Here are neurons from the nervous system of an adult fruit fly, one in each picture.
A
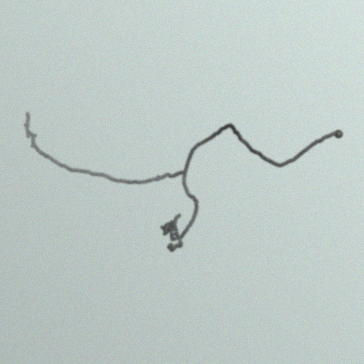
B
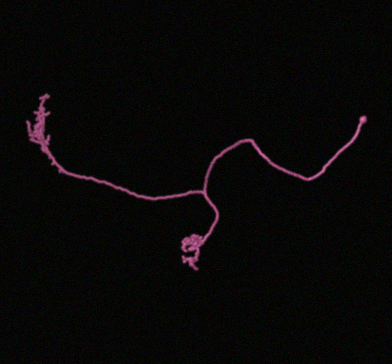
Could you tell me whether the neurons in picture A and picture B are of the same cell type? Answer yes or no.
no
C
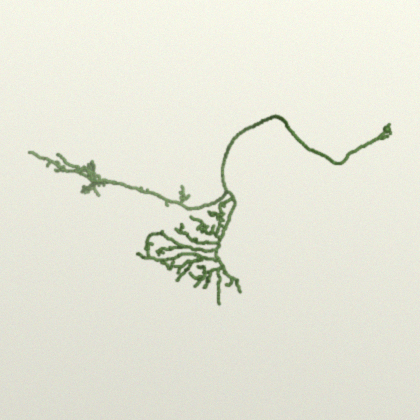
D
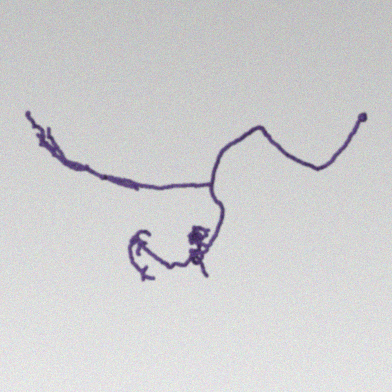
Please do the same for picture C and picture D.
no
